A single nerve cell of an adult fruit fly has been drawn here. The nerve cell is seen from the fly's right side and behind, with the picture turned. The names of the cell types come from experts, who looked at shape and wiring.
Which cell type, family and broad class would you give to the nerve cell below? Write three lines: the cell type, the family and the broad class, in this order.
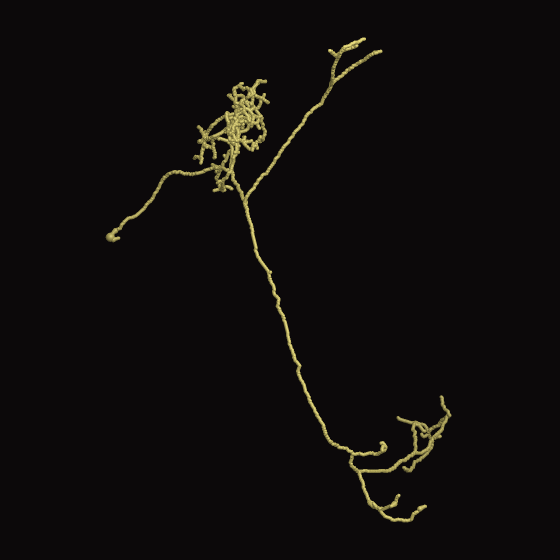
M_adPNm4
hemilineage ALad1
central-brain intrinsic neuron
